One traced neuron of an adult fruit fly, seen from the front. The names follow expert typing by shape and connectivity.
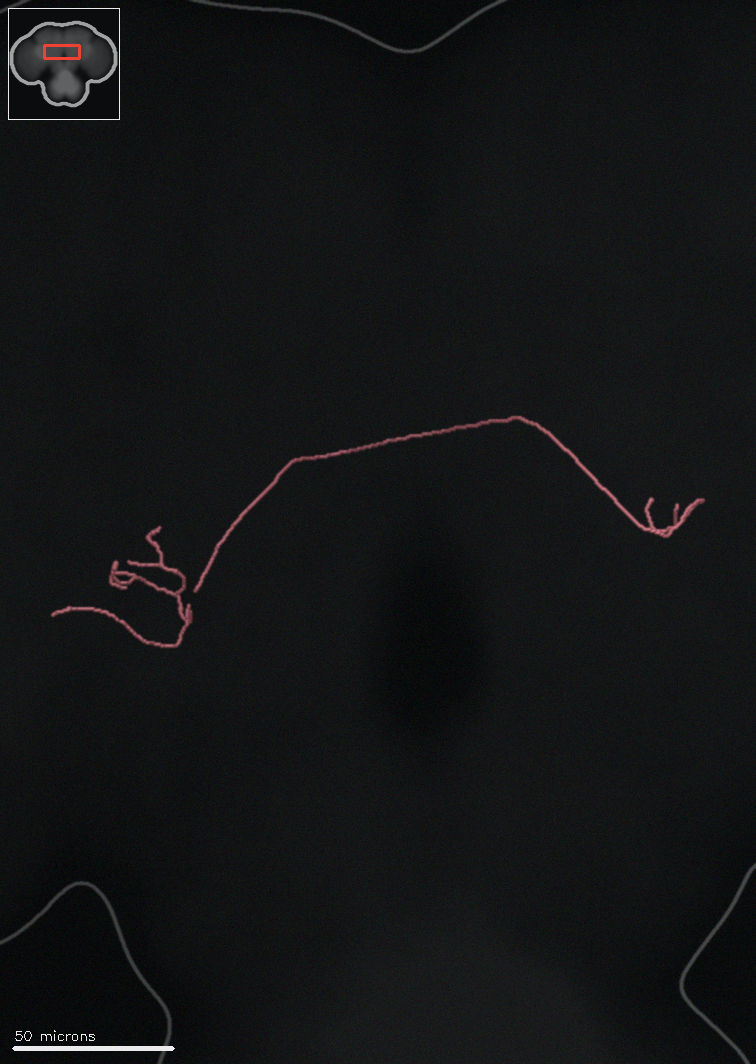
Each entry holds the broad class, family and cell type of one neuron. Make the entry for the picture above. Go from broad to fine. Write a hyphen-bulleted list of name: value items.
- broad class: sensory neuron entering the brain
- family: class olfactory
- cell type: ORN_VA1d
